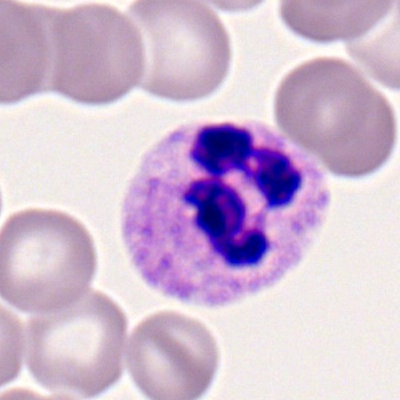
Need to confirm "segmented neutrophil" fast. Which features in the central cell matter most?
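In this segmented neutrophil, the nucleus is divided into several separate dark lobes.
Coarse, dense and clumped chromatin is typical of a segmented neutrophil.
The chromatin here is dense and dark purple with clumped patches, which fits.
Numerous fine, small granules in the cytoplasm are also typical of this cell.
Fine lilac granules are scattered evenly through the plentiful, pale pinkish-lilac cytoplasm, which fits as well.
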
